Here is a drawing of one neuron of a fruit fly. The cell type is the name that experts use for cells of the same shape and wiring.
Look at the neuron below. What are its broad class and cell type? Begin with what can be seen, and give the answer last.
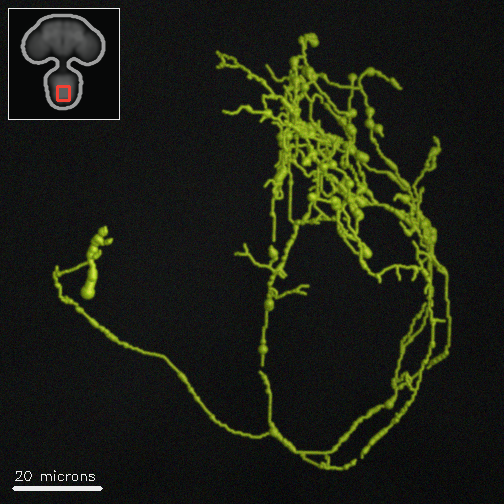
The cell body can be seen on the left of the picture. By the scale bar it is about 100 microns tall in this view. Dozens of branch ends can be seen. This is a nerve-cord intrinsic neuron. It is of cell type INXXX377.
